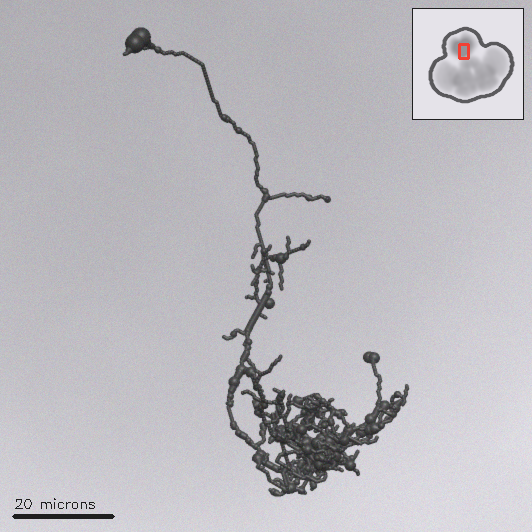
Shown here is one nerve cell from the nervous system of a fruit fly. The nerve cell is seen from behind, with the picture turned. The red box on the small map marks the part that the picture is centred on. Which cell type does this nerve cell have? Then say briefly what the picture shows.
Its cell type is IN02A030. This is a nerve-cord intrinsic neuron. From top to bottom in the picture it spans about 95 microns. The picture shows dozens of branch ends.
